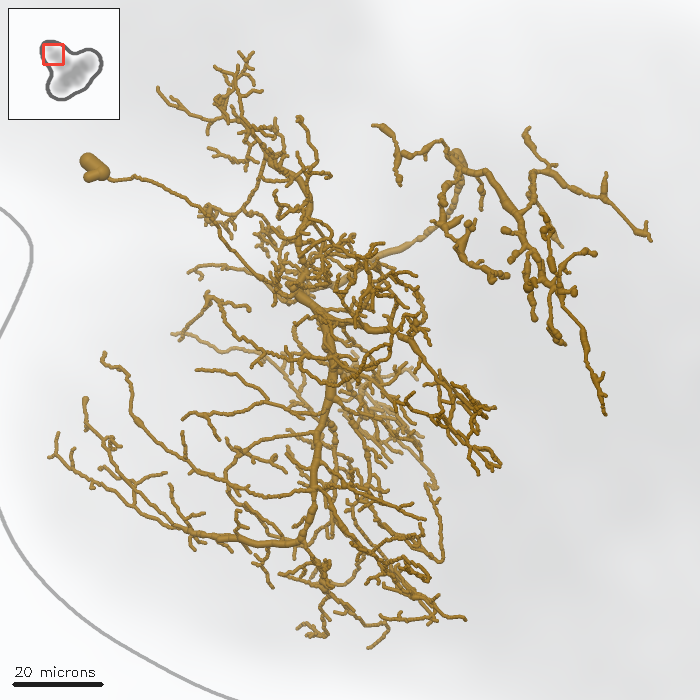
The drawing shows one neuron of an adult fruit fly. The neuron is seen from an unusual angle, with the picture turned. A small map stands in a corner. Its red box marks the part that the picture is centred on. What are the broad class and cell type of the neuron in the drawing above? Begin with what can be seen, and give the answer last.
The cell body can be seen at the upper left of the picture. By the scale bar it is about 140 microns wide in this view. The picture shows more than a hundred branch ends. It is a nerve-cord intrinsic neuron. The cell type is INXXX294.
